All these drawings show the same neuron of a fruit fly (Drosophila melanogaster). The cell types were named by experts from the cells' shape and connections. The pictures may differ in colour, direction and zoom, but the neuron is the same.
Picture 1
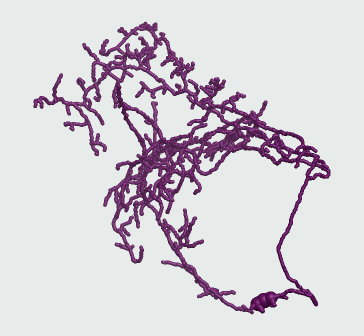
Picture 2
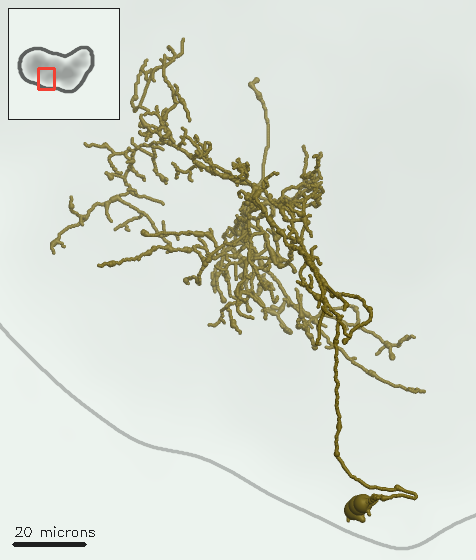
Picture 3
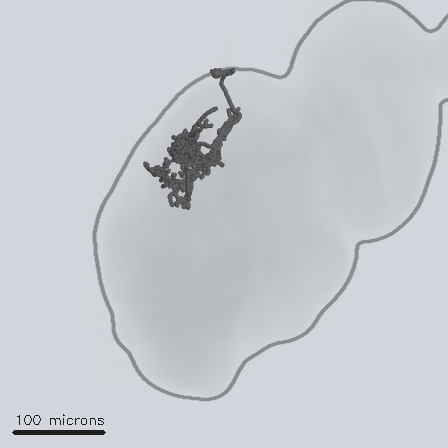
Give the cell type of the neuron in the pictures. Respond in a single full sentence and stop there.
With respect to cell type, this neuron is PRW054.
